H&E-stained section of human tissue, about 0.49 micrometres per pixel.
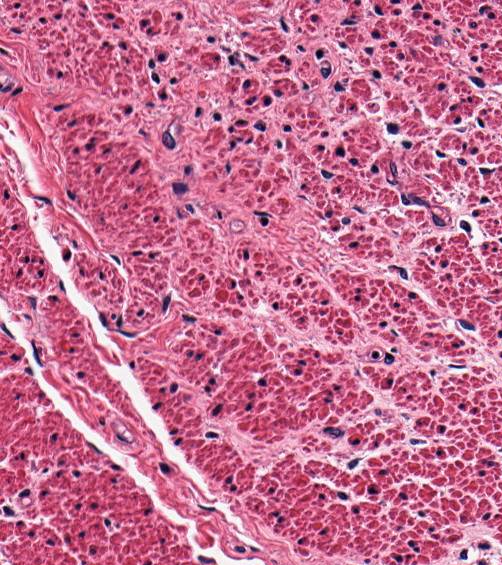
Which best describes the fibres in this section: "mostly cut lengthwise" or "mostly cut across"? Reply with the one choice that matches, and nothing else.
Mostly cut across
